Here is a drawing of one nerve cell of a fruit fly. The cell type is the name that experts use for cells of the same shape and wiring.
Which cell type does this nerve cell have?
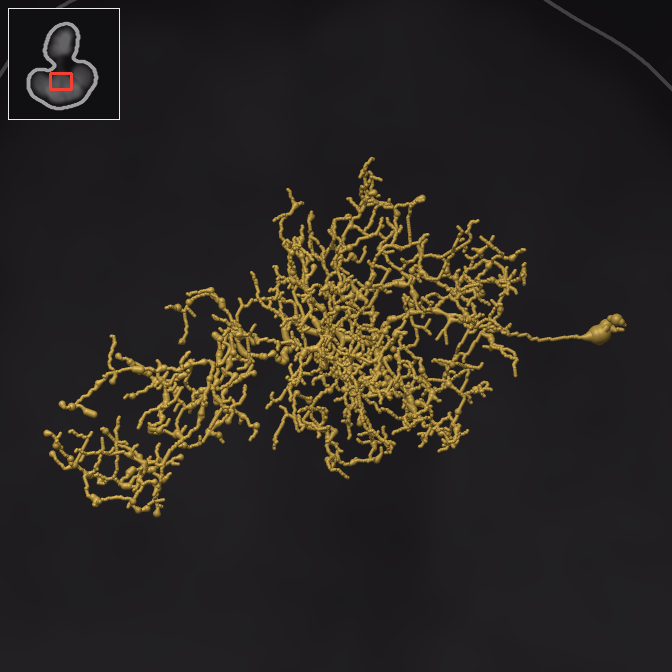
GNG044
